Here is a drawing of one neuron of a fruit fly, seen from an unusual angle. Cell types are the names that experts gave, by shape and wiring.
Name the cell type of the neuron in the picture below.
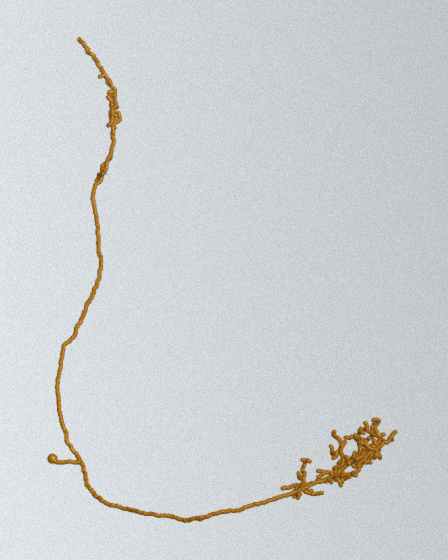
MeVP10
